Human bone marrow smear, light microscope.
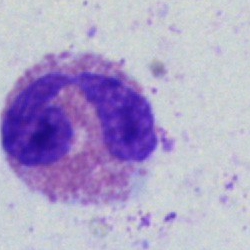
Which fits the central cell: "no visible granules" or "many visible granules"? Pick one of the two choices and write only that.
Many visible granules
